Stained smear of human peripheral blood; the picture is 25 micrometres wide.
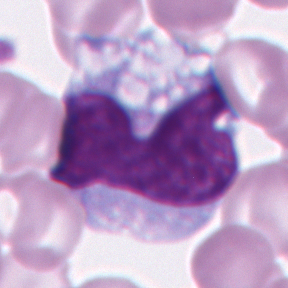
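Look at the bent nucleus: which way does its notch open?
Toward the top of the picture.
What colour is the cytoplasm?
A pale greyish blue.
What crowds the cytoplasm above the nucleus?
Many clear vacuoles.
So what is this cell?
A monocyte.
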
